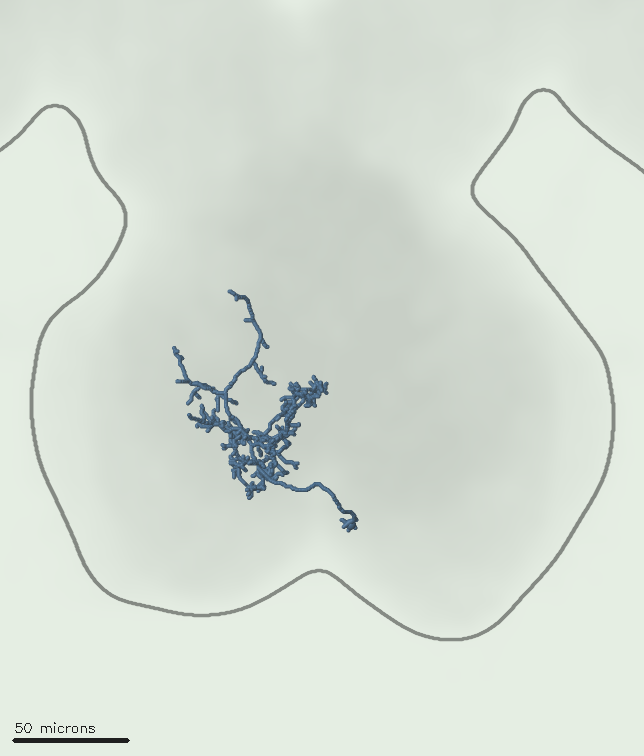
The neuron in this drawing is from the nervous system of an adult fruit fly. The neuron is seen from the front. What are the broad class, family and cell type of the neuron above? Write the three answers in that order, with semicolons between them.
nerve-cord intrinsic neuron; hemilineage 13B; IN13B054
